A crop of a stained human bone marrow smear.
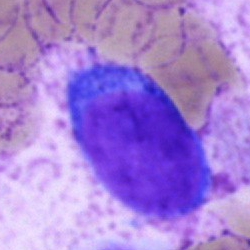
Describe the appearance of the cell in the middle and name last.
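Shape first: the cell is oval, its long axis running from upper left to lower right. Cytoplasm next: a scant, deep blue rim, widest at the upper-left end. Then the nucleus, whose chromatin stains dark purple and looks fairly even across it. The cell is a blast.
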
